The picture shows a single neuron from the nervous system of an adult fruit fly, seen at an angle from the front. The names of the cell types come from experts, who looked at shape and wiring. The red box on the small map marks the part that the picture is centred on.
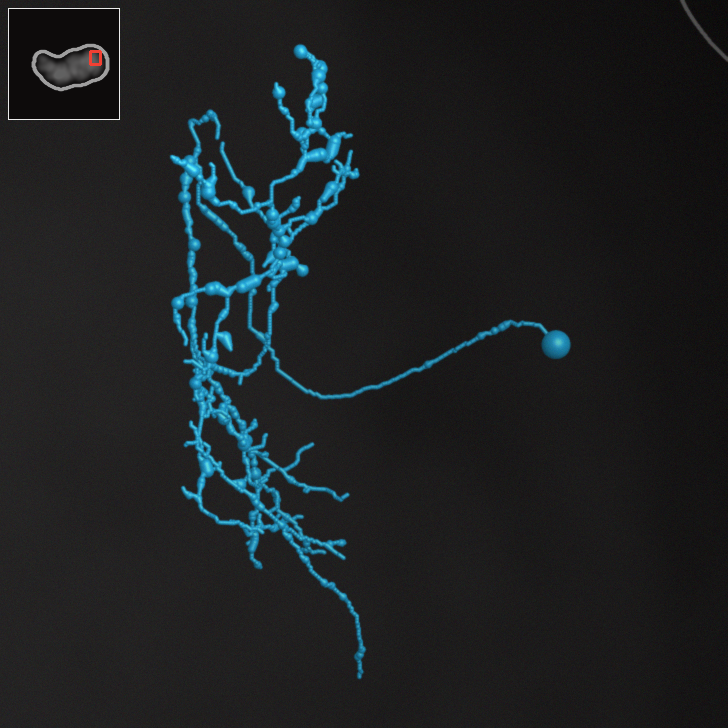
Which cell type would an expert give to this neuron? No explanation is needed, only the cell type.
SLP189_a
